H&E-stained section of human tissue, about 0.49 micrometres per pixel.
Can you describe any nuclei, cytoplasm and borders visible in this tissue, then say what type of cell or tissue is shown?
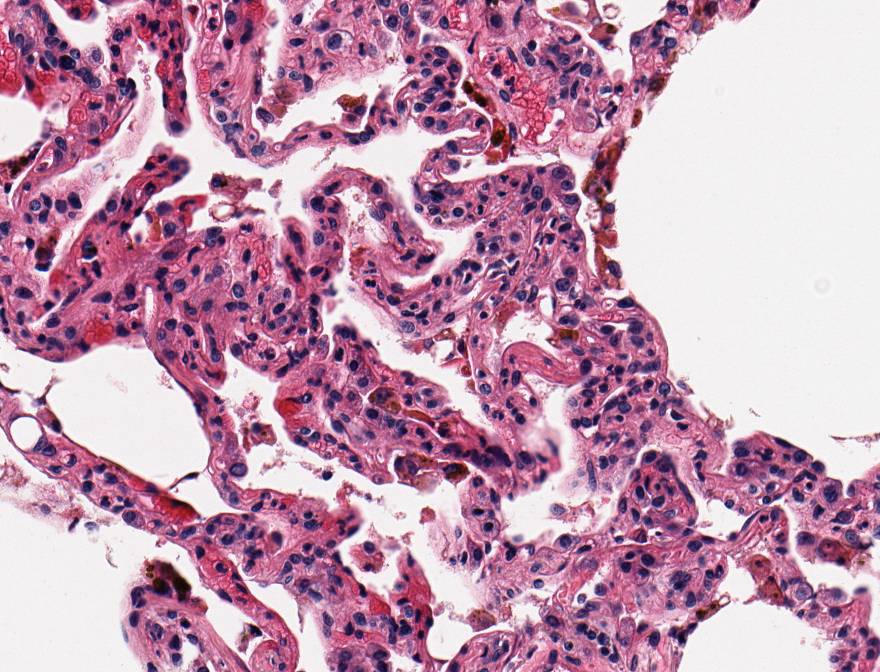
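Plump cuboidal cells with round dark nuclei line the partition surfaces; the cores contain pink fibrous tissue with scattered elongated nuclei. Cells filled with coarse golden-brown granular pigment lie along partition edges and in the spaces. Glands and fat cells are absent. This is lung.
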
